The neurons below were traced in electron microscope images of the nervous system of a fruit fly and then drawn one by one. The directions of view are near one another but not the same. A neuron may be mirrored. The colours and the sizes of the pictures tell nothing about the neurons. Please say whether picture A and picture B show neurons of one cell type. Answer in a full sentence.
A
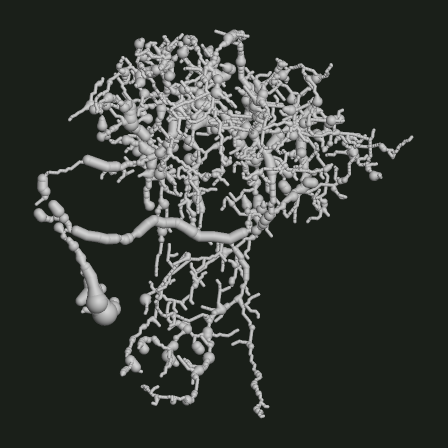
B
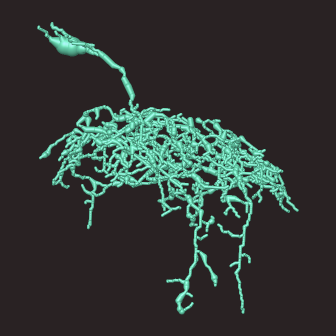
They are of the same cell type.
